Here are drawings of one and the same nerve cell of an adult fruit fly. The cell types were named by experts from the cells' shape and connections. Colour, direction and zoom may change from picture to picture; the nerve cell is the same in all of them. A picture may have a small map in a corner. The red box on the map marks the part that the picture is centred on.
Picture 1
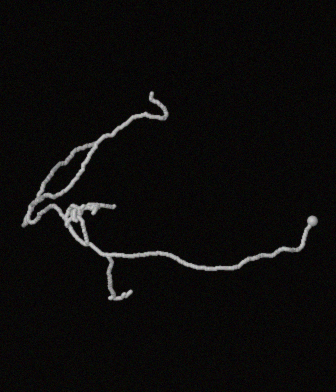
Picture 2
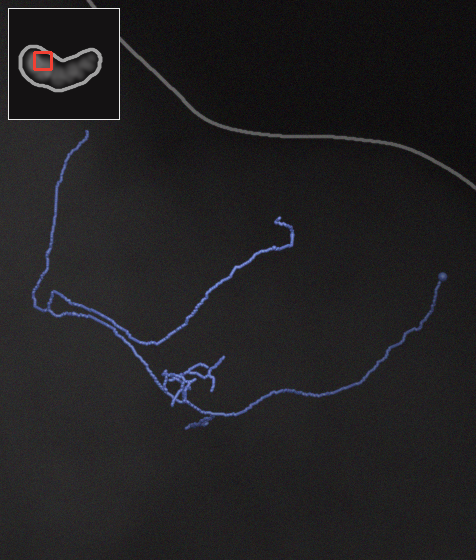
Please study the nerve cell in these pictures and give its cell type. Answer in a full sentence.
The cell type is FS3_d.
